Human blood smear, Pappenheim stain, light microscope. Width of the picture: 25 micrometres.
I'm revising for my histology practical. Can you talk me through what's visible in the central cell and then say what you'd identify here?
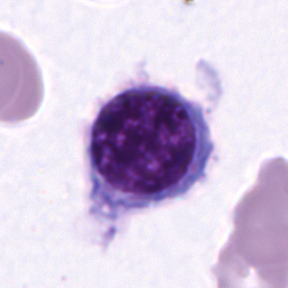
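Taking shape first, the cell is roughly round, with a ragged, frayed margin at its lower left. Next, the chromatin is dark purple and coarsely clumped, with paler spaces between the clumps. Then the cytoplasm: it is blue, and no granules are seen in it. Last comes the name: this is a plasma cell.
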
